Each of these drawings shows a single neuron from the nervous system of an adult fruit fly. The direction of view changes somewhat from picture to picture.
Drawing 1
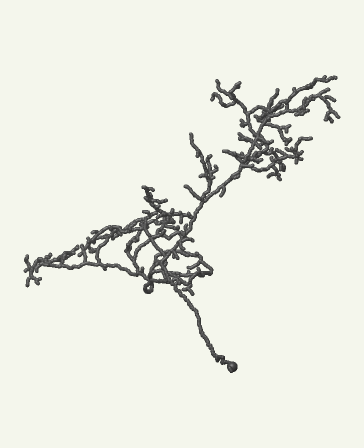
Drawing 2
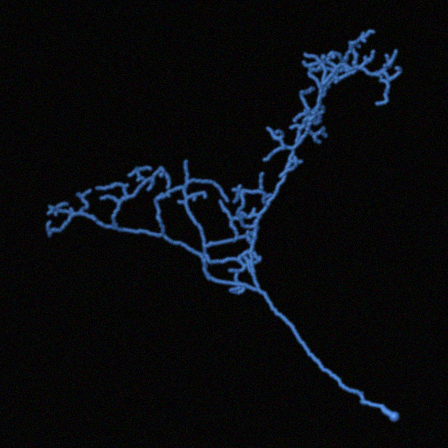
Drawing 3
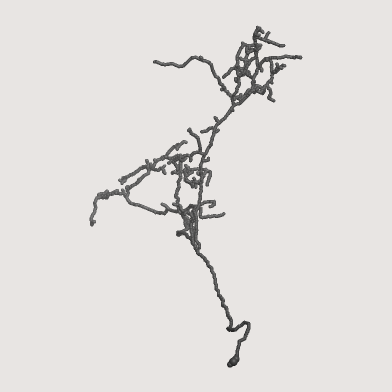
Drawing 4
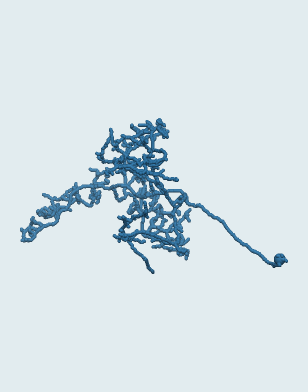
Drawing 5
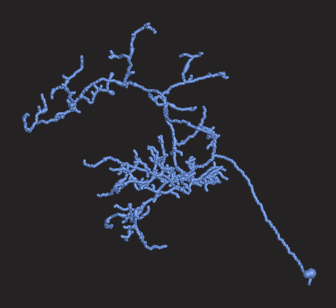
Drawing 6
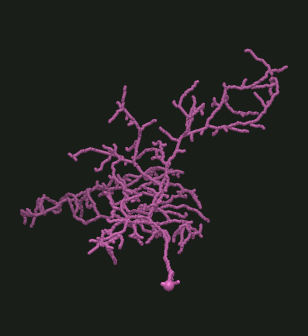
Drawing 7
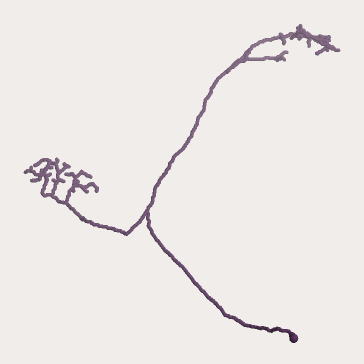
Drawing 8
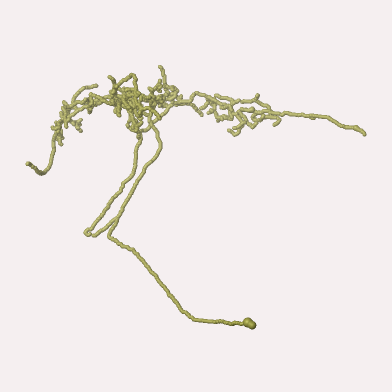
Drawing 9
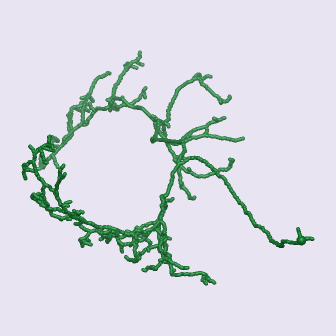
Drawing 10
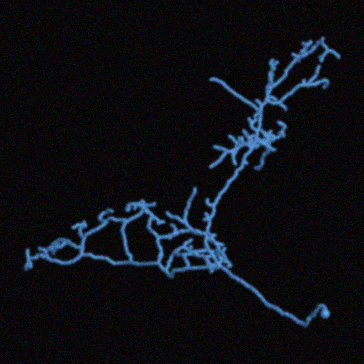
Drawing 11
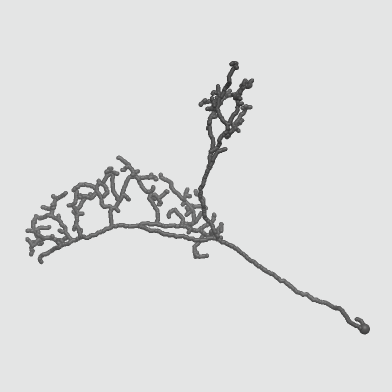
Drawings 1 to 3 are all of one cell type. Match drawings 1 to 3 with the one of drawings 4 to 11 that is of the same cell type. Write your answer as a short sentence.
The neuron in drawing 10 is of the same cell type.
